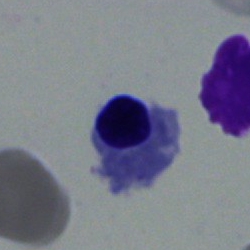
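The erythroblast here is the central cell of a stained human bone marrow smear viewed by light microscopy. Its nucleus sits eccentrically at the upper-left edge of the cell, and no nucleoli are visible in it. The cytoplasm shows no visible granules. Its border is ragged, with small irregular projections.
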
